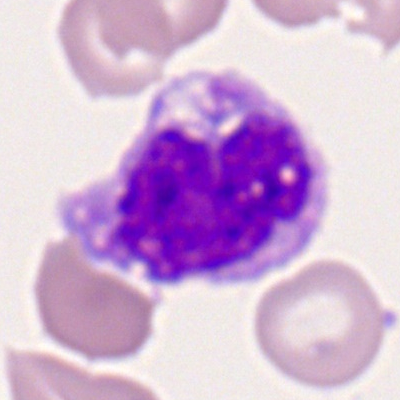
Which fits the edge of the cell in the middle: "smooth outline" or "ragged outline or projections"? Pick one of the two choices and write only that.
Ragged outline or projections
